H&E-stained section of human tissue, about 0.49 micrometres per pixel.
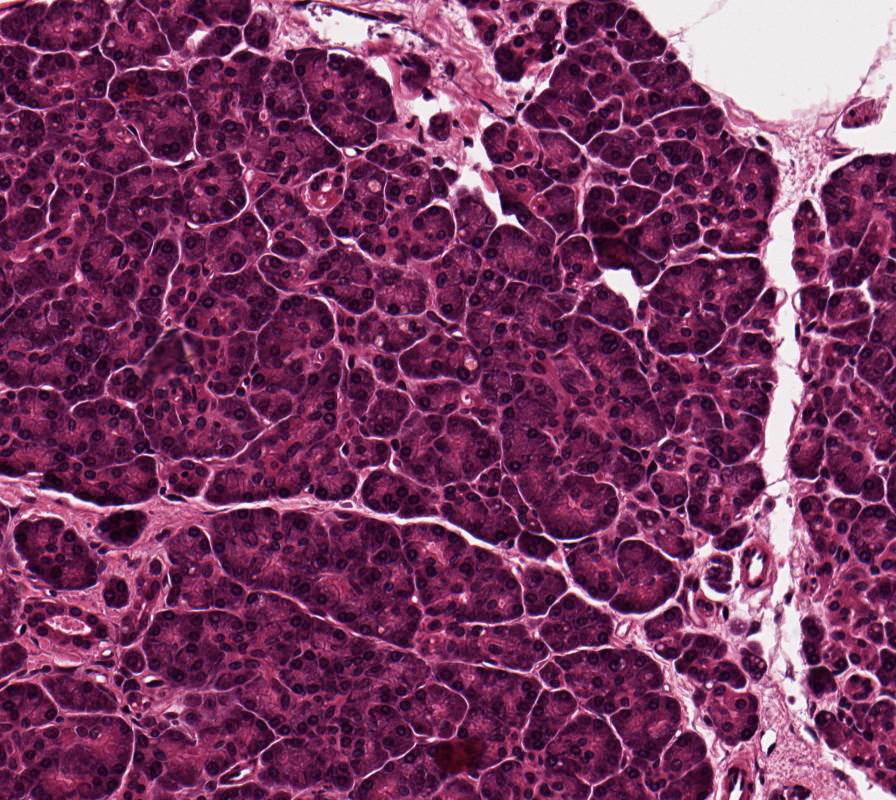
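Pancreas: closely packed small acini grouped into lobules divided by thin septa. Each acinar cell has a single round, dark, basally placed nucleus. In many acini the apical cytoplasm around the centre is pinker than the purple basal cytoplasm. Acinar lumens are tiny, mostly not visible.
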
